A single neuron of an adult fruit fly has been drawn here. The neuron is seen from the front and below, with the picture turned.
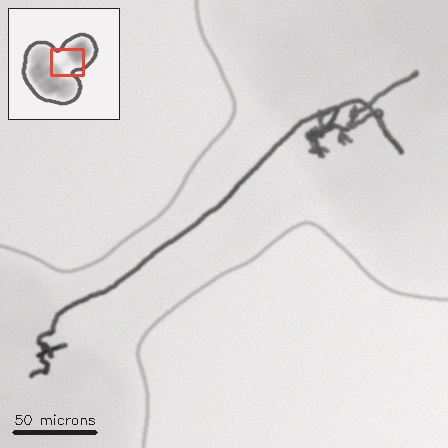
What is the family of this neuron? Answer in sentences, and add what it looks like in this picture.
The family is hemilineage 08B. This is an ascending neuron. The cell body can be seen at the upper right of the picture. From left to right in the picture it spans about 250 microns.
